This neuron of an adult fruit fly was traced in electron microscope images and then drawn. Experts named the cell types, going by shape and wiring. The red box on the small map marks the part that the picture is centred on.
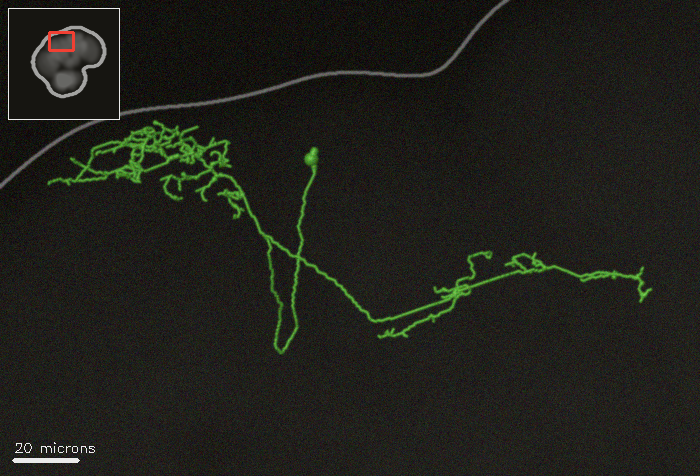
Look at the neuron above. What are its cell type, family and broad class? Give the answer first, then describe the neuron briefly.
The cell type is FB8F_b. Its family is hemilineage SIPp1. Its broad class is central-brain intrinsic neuron. By the scale bar it is about 190 microns wide in this view. The picture shows dozens of branch ends.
